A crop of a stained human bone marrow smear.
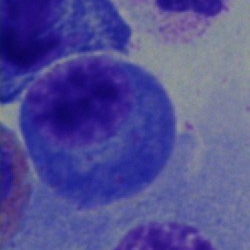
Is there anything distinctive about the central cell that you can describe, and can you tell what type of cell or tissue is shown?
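Round, smooth outline on this one. The chromatin's coarse and clumped, darkest in the middle of the nucleus. Plenty of deep blue cytoplasm, with a paler band of it lying next to the nucleus on the lower side. So, a plasma cell.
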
